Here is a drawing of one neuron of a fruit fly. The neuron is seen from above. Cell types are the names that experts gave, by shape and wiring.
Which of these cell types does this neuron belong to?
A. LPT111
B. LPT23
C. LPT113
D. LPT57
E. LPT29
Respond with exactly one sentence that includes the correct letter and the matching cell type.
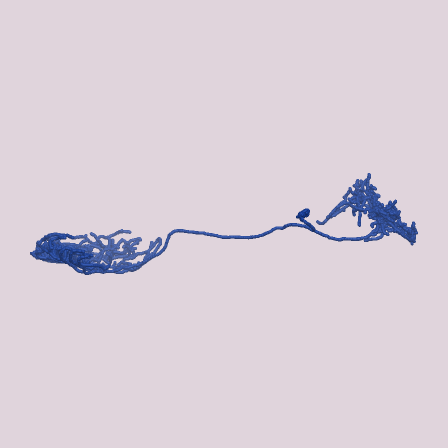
The type of the neuron is cell type LPT57, option D.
